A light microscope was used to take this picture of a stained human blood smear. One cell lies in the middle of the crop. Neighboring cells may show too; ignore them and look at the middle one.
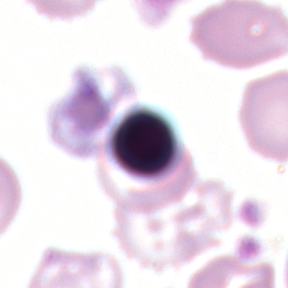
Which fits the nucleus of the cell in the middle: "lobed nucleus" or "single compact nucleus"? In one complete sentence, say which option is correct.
This cell's nucleus is a single compact mass, round, oval or kidney-shaped.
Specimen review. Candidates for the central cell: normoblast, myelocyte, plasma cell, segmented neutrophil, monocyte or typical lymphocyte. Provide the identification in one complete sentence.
In the crop, the cell of interest at the centre is a normoblast.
